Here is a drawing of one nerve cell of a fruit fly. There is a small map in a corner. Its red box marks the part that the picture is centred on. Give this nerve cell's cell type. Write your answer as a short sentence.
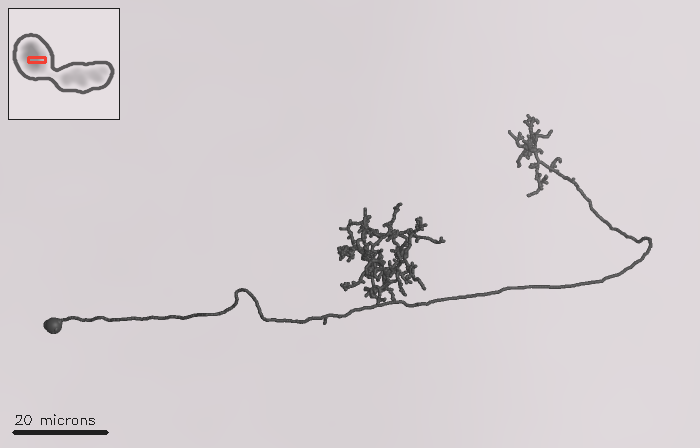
The cell type is Tm29.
